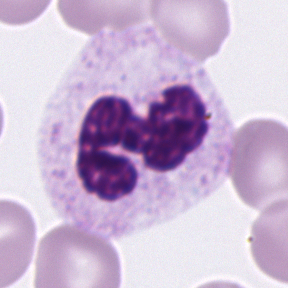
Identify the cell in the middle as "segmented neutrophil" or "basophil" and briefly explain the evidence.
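It's a segmented neutrophil. Notice the granules: fine, small and lilac, scattered through the cytoplasm.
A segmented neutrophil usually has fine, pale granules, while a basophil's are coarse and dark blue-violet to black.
Around them, the cytoplasm is pale pinkish-lilac, the chromatin dark purple and coarsely clumped, and the outline smooth and rounded with no surface projections.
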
